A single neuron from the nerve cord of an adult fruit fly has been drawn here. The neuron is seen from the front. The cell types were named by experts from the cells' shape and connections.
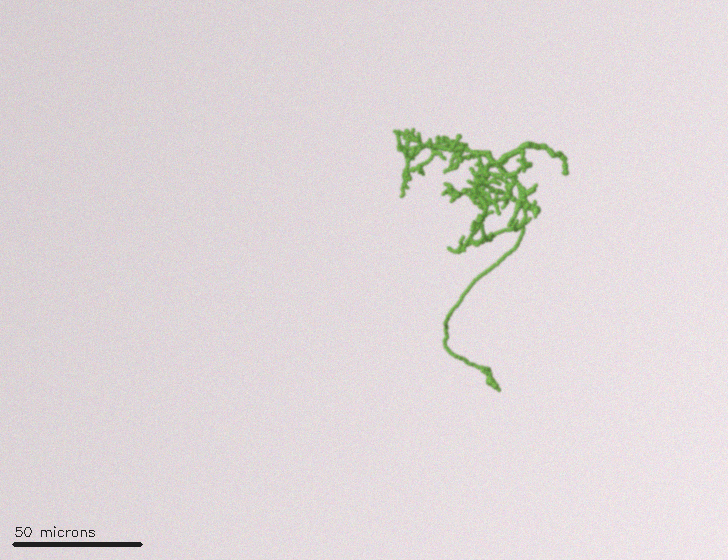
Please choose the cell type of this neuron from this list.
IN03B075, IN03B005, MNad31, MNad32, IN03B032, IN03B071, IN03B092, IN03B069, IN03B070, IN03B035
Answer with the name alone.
IN03B069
